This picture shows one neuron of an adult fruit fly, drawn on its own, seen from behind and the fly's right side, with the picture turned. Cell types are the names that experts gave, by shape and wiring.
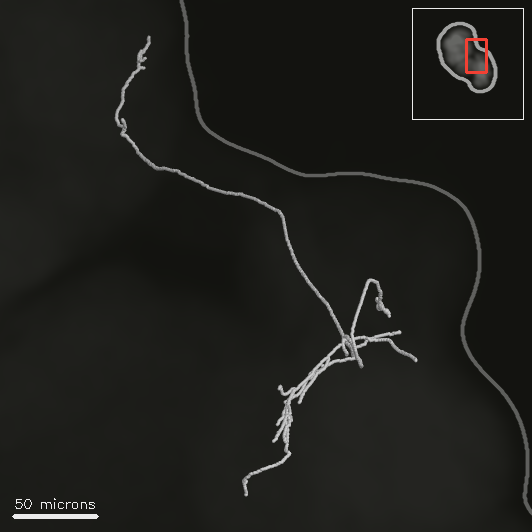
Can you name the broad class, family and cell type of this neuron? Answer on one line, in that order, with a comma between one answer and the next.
ascending neuron, hemilineage 08B, AN08B113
